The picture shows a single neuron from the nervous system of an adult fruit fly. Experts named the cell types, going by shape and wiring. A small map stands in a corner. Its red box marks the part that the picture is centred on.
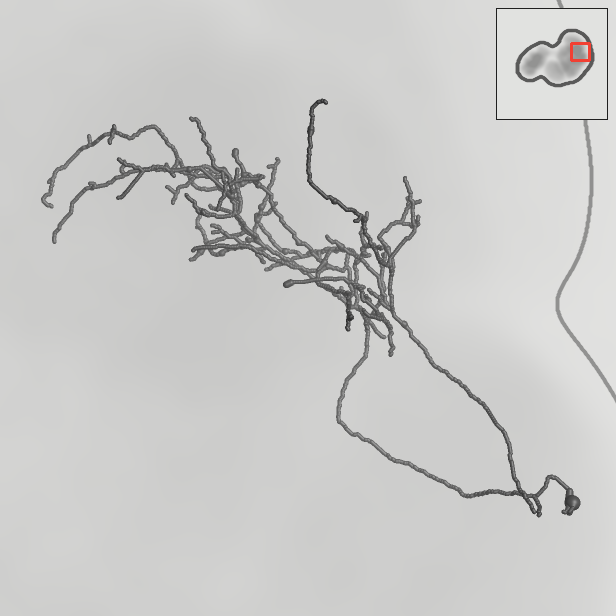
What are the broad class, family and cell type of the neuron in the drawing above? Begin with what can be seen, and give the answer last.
Dozens of branch ends can be seen. As drawn here it is wider than it is tall. It is a central-brain intrinsic neuron. The family is hemilineage VLPd&p1_dorsal. Its cell type is AVLP055.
